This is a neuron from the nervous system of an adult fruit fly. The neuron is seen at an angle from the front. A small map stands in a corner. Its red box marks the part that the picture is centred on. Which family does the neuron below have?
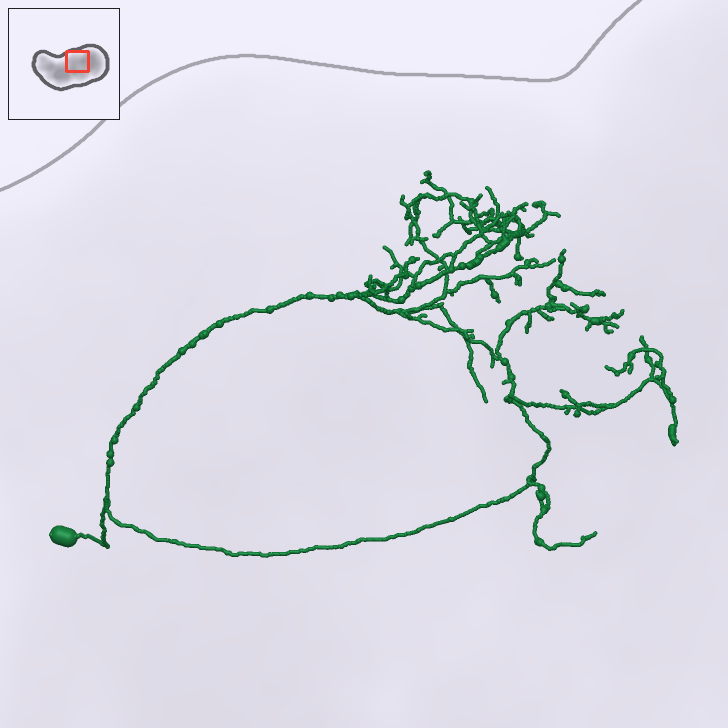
hemilineage VLPl&p1_posterior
